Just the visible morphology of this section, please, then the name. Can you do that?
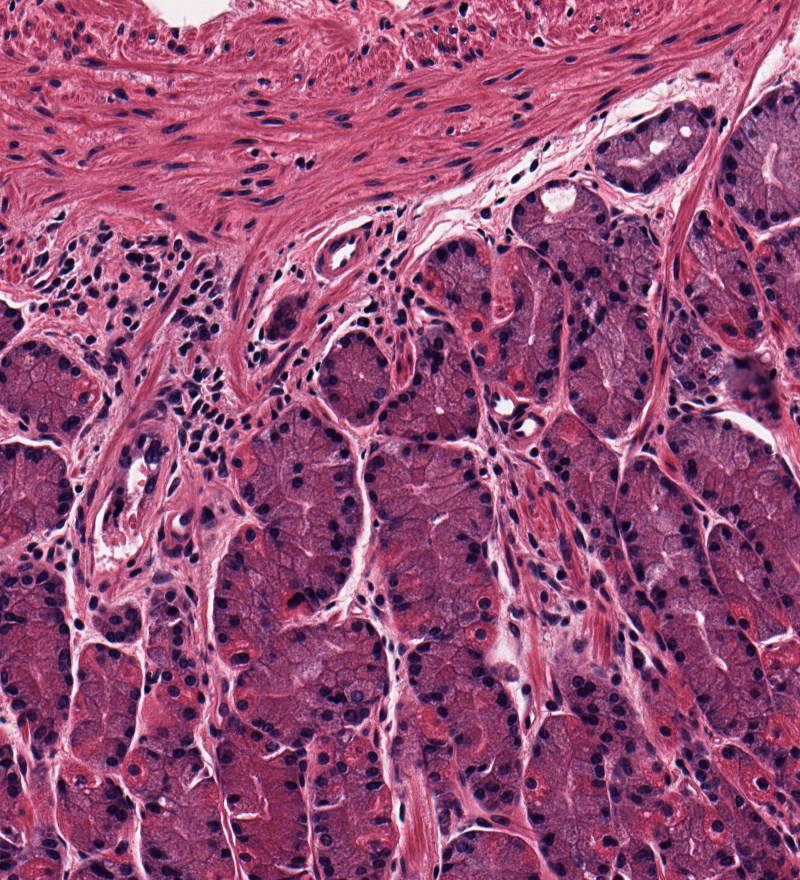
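Across the top, a band of smooth muscle with elongated nuclei runs roughly horizontally. Most gland cells have purple, finely granular cytoplasm, their nuclei set toward the base. Among them, I pick out scattered parietal cells: bright pink cytoplasm, round central nuclei. At the left, just below the muscle, there's a cluster of small dark round lymphocyte nuclei in the stroma. This is stomach.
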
